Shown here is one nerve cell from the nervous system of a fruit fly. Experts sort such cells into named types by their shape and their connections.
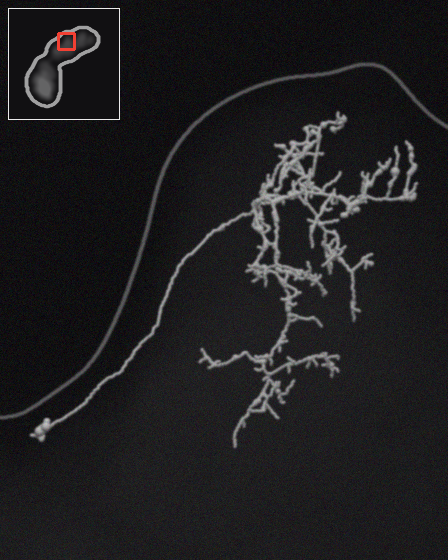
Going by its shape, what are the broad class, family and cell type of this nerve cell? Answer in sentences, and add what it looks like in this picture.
Its broad class is nerve-cord intrinsic neuron. Its family is hemilineage 13B. The cell type is IN13B042. The cell body can be seen at the lower left of the picture. The picture shows dozens of branch ends.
